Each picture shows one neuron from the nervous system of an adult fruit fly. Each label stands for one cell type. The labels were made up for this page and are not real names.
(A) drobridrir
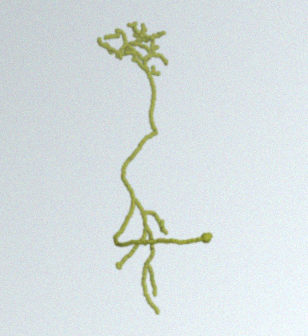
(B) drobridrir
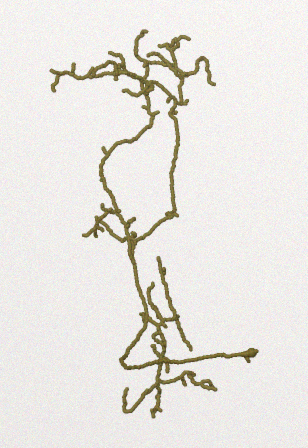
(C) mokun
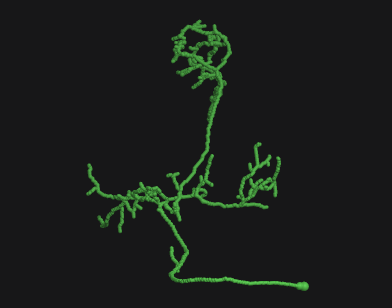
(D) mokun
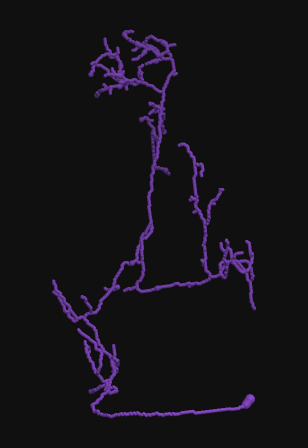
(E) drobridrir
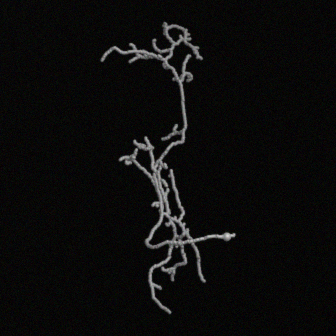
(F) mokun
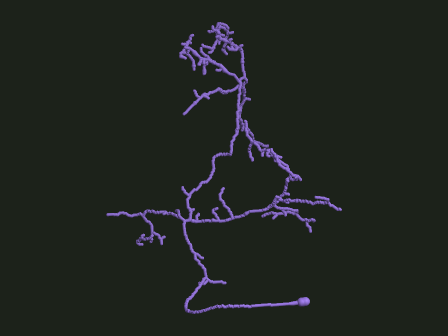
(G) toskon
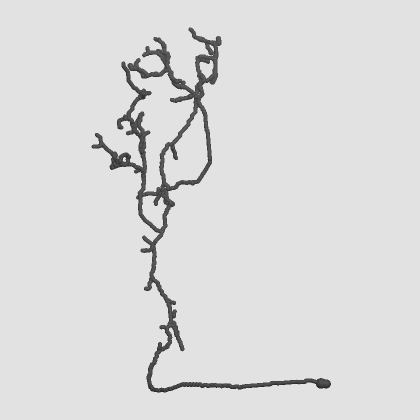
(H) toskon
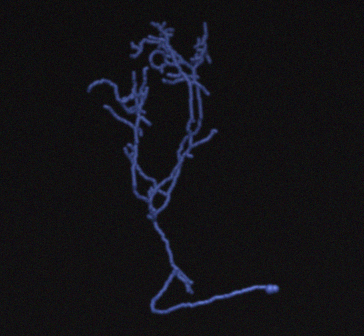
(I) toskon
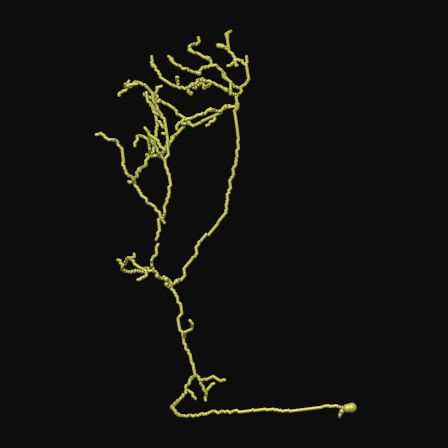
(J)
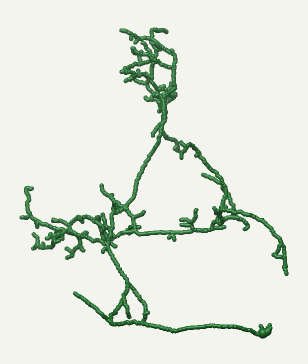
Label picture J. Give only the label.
mokun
